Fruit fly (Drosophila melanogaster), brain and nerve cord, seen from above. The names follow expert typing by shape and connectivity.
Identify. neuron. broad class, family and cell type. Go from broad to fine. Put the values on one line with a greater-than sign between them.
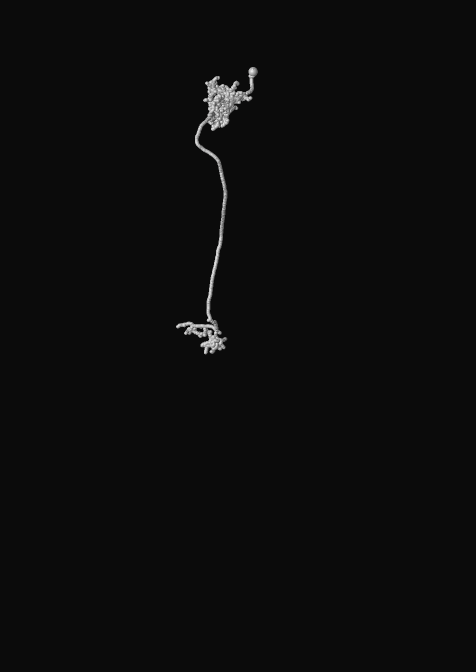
descending neuron > DNg > DNg48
